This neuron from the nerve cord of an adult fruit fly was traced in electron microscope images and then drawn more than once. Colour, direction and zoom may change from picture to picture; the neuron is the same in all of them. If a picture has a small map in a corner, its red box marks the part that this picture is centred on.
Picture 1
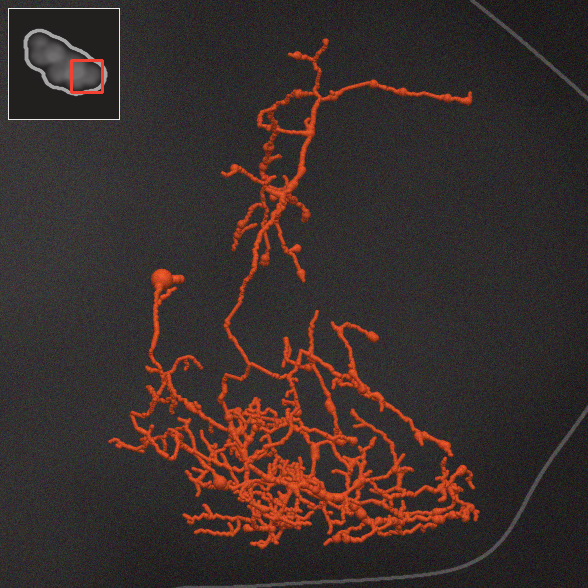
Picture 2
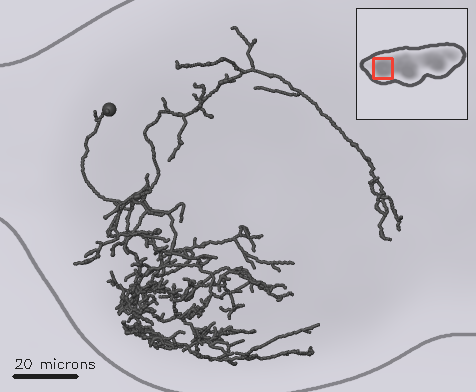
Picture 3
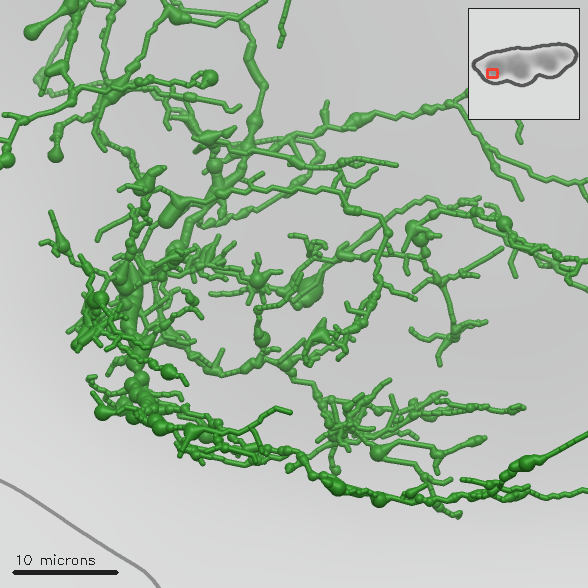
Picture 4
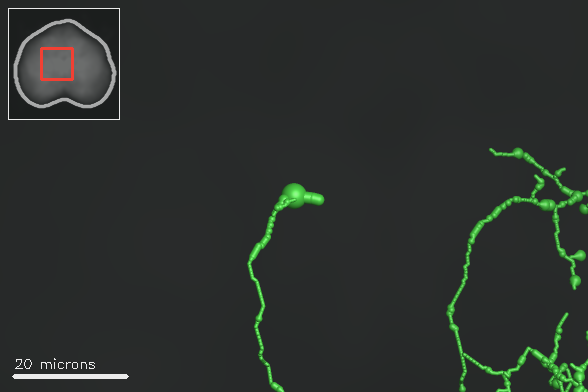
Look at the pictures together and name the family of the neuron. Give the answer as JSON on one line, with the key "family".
{"family": "hemilineage 09B"}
